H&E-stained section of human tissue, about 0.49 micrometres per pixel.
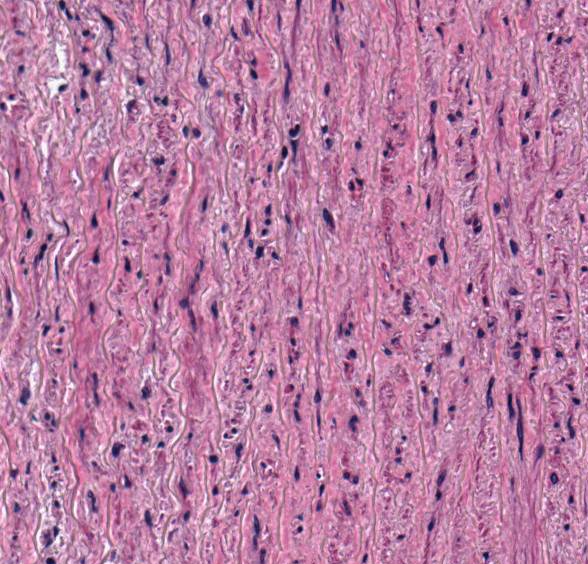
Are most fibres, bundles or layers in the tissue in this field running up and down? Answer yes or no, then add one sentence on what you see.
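Yes. Fibres run mainly from top to bottom across the whole field.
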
